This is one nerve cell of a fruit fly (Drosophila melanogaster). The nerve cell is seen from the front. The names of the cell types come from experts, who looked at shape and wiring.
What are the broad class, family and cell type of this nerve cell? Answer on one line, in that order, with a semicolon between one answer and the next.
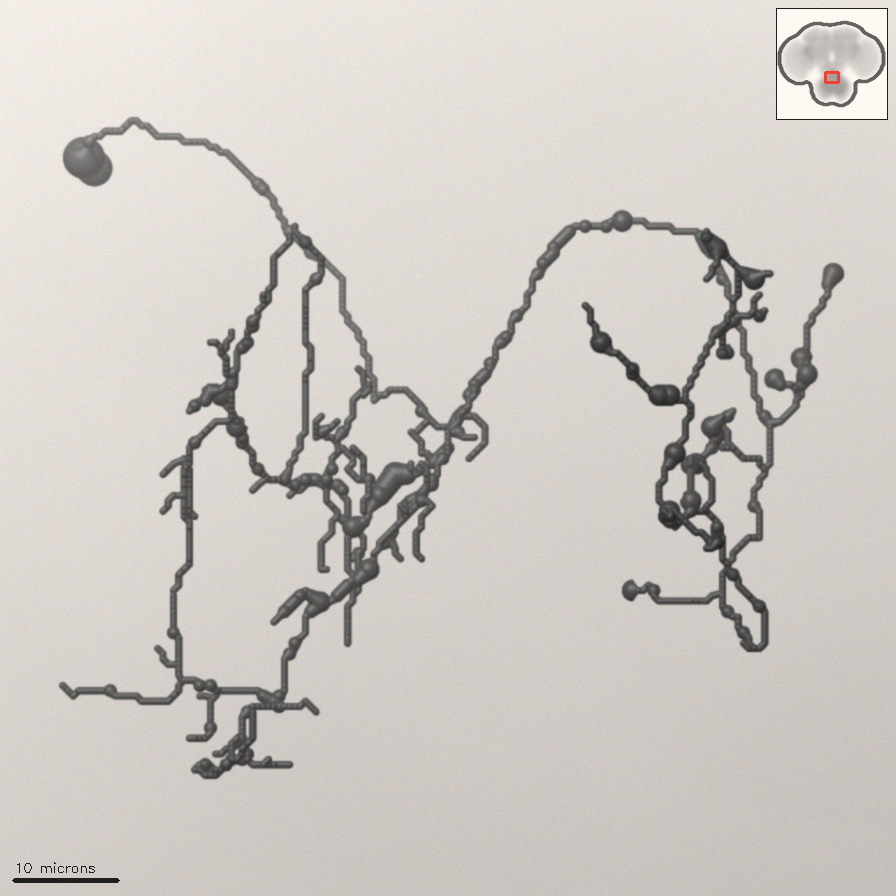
nerve-cord intrinsic neuron; hemilineage 06A; IN06A129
